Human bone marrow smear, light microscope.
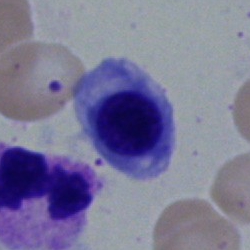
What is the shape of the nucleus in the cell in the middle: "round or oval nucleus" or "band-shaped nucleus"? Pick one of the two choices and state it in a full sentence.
Compact and round or oval, the nucleus is not drawn out into a band.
